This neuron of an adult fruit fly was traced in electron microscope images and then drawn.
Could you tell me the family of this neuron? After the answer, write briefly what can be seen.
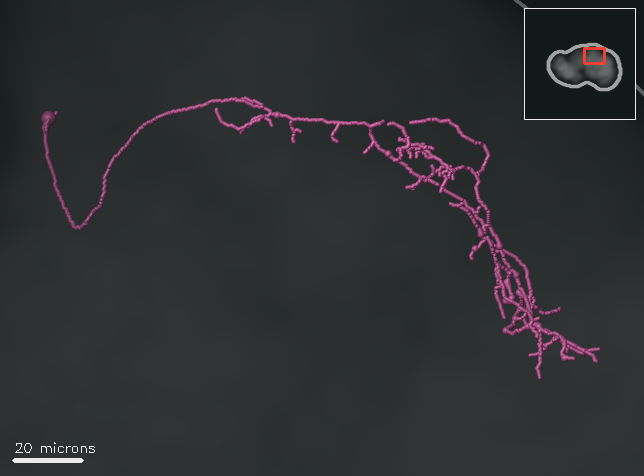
The family is hemilineage SIPa1_ventral. This is a central-brain intrinsic neuron. The cell body is at the upper left of the picture. From left to right in the picture it spans about 160 microns. Dozens of branch ends can be seen.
